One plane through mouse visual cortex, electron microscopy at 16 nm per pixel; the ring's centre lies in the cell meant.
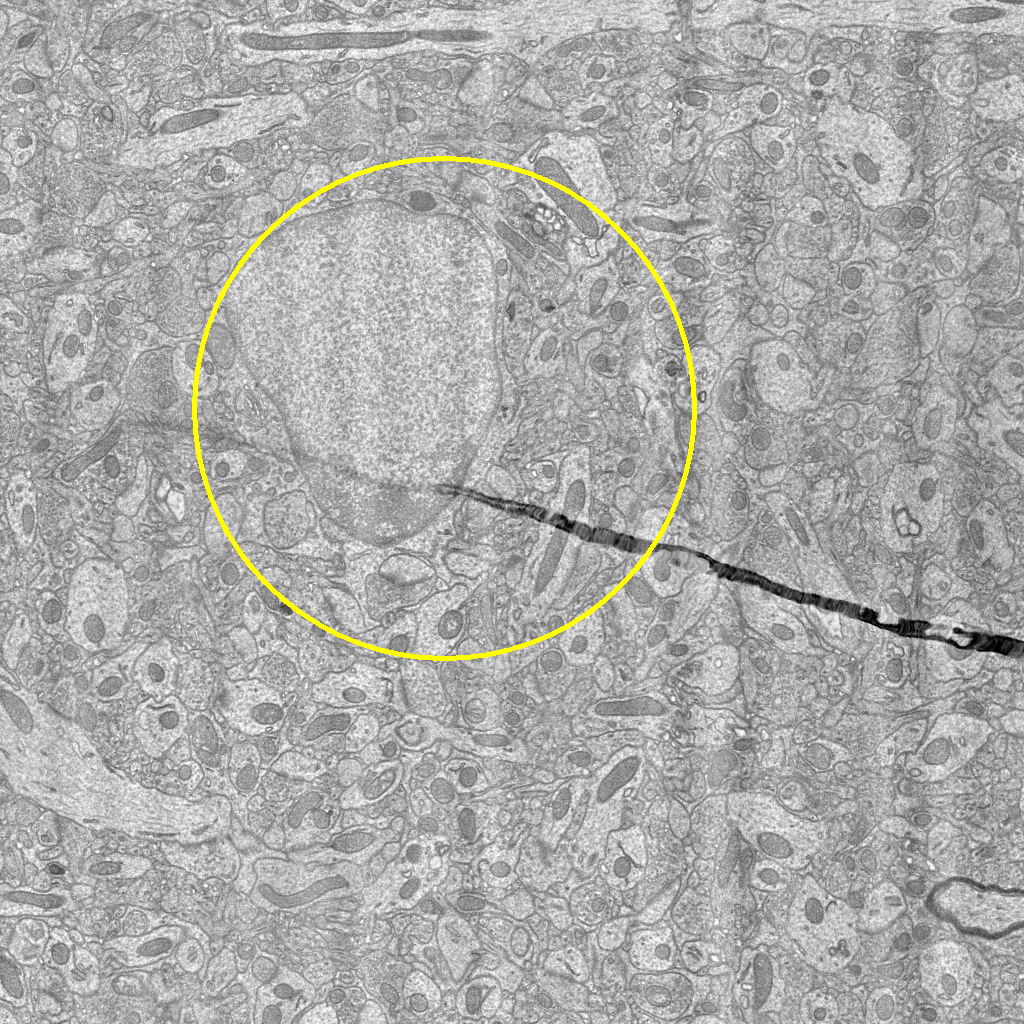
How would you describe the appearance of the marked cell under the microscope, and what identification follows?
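See how the nucleus sits entirely inside the ring? Its envelope runs smooth, no deep infoldings, and the chromatin is finely granular and evenly spread, without a thick dark band along the envelope. No nucleolus shows in this plane. So that's an astrocyte.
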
